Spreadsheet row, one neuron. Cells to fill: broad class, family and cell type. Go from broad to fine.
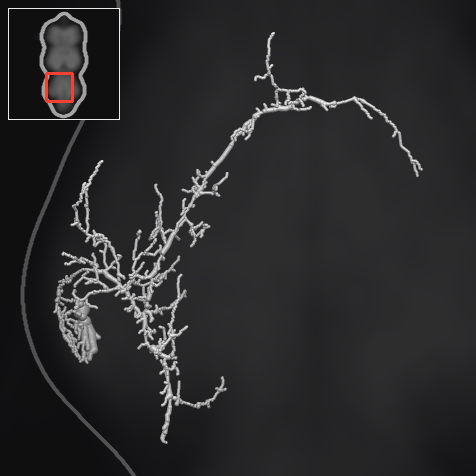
motor neuron of the nerve cord; hemilineage 15B; ltm1-tibia MN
